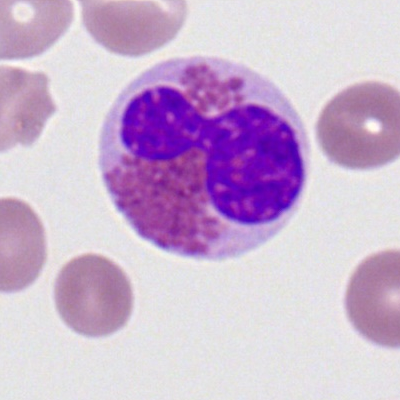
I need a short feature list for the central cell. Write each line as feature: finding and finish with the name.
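Surface: no projections
Granules: many, coarse, reddish-pink
Granule density: highest below and left of nucleus
Vacuoles: none seen
Name: eosinophil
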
